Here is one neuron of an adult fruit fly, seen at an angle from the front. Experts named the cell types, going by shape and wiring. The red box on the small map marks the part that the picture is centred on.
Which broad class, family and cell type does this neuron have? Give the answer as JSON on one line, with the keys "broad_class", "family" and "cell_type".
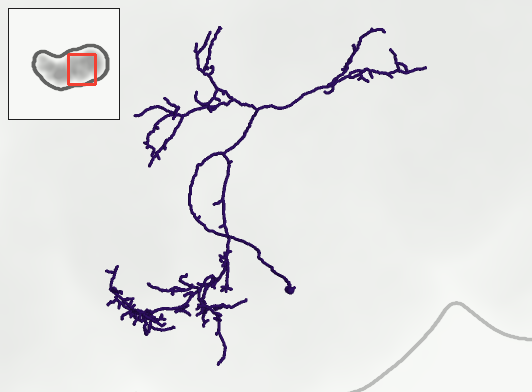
{"broad_class": "central-brain intrinsic neuron", "family": "hemilineage PSa1", "cell_type": "SAD200m"}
